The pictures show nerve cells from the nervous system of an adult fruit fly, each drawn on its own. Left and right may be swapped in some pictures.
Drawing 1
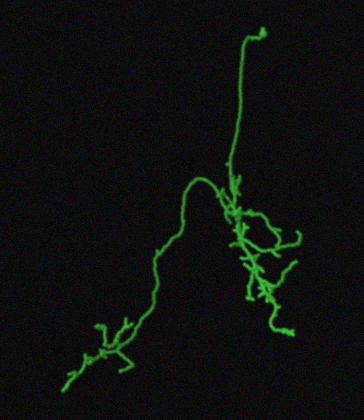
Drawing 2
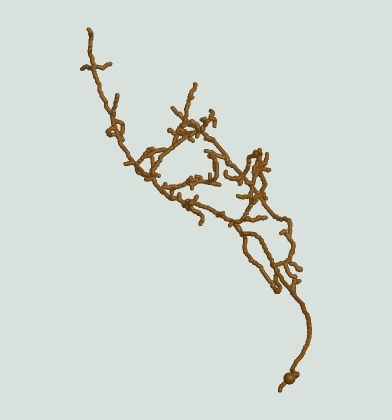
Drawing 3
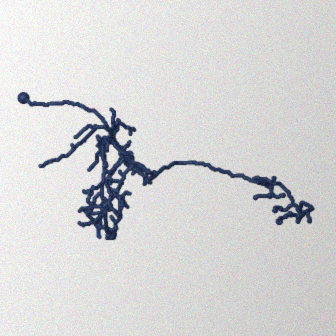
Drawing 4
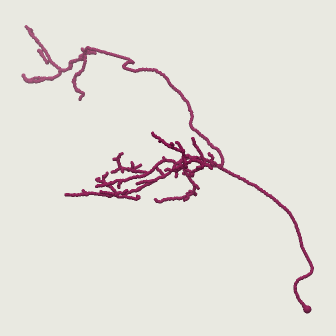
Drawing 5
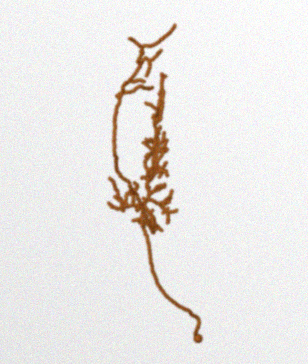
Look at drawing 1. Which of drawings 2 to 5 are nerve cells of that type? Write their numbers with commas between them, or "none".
4, 5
